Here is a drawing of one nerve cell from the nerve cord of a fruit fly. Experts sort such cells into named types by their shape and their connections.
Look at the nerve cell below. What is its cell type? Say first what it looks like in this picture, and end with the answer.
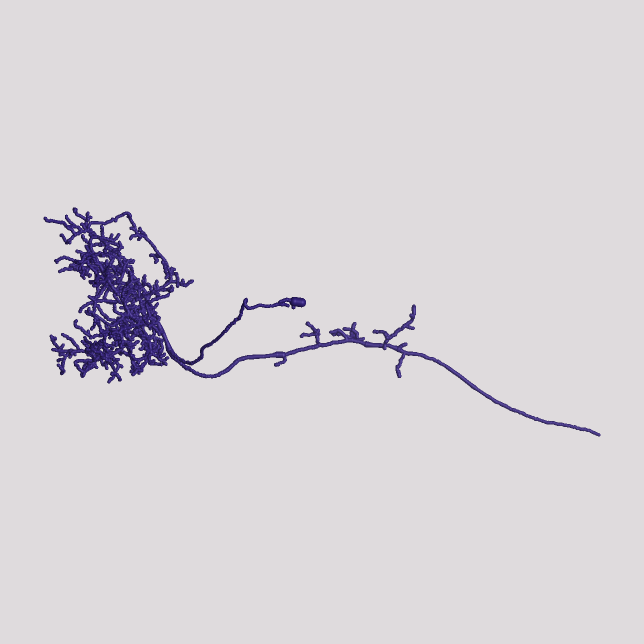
The picture shows dozens of branch ends. As drawn here it is wider than it is tall. This is an ascending neuron. Its cell type is ANXXX049.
